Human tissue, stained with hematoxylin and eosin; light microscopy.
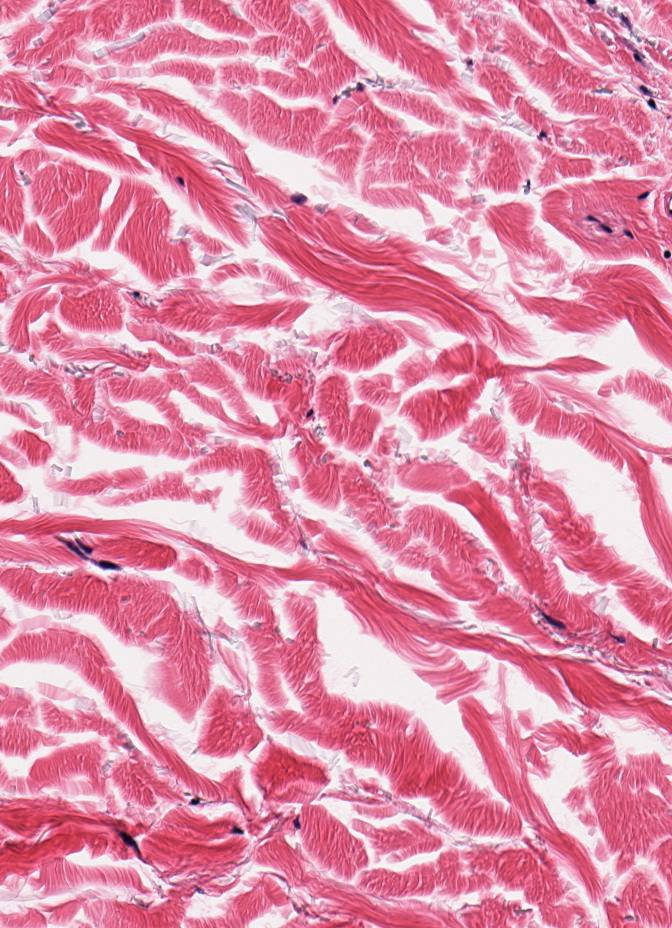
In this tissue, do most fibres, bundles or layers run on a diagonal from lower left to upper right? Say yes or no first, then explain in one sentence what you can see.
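No. The field is filled with wavy bundles of fibres that run mostly diagonally from upper left to lower right.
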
